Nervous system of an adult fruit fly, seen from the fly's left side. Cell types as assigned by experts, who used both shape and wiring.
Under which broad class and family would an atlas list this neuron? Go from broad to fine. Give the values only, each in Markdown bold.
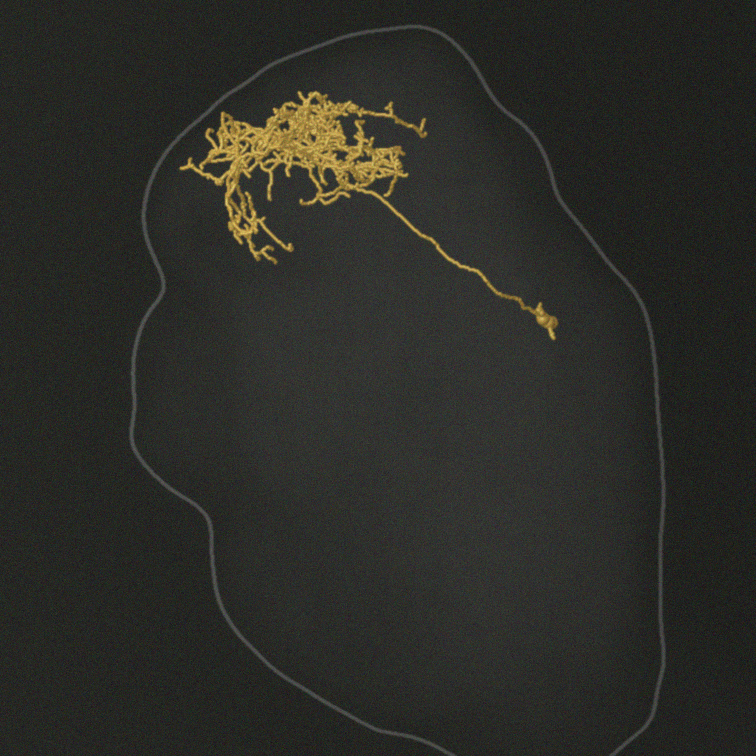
**central-brain intrinsic neuron**, **hemilineage SMPp&v1_ventral**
